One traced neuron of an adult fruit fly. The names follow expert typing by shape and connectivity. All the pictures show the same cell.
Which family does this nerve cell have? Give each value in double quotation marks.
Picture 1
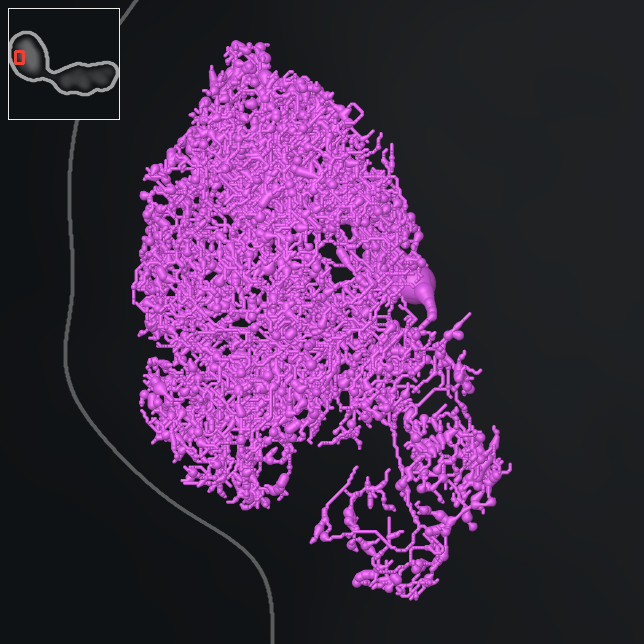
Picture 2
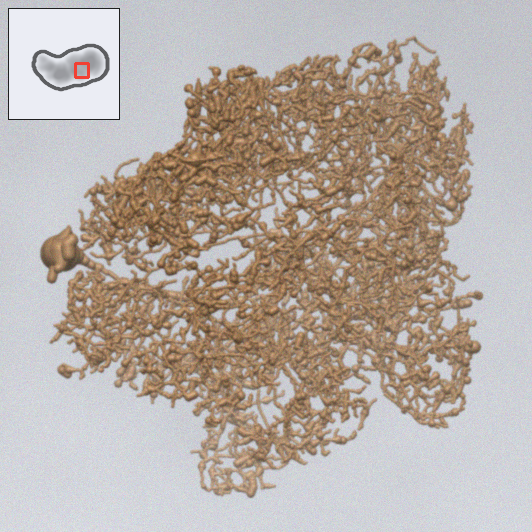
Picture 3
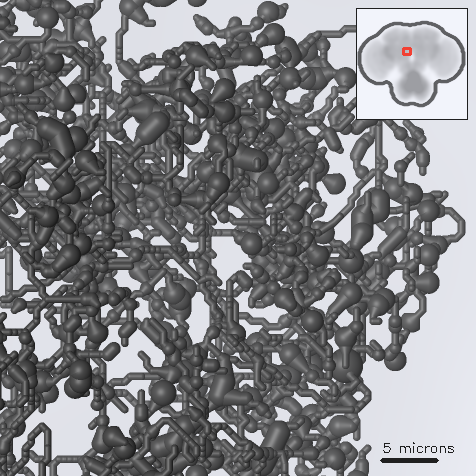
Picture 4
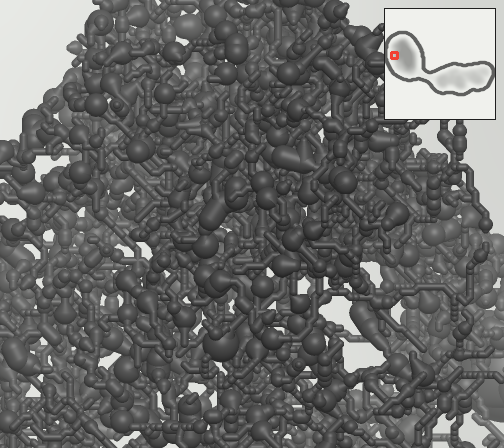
"hemilineage ALl1_dorsal"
